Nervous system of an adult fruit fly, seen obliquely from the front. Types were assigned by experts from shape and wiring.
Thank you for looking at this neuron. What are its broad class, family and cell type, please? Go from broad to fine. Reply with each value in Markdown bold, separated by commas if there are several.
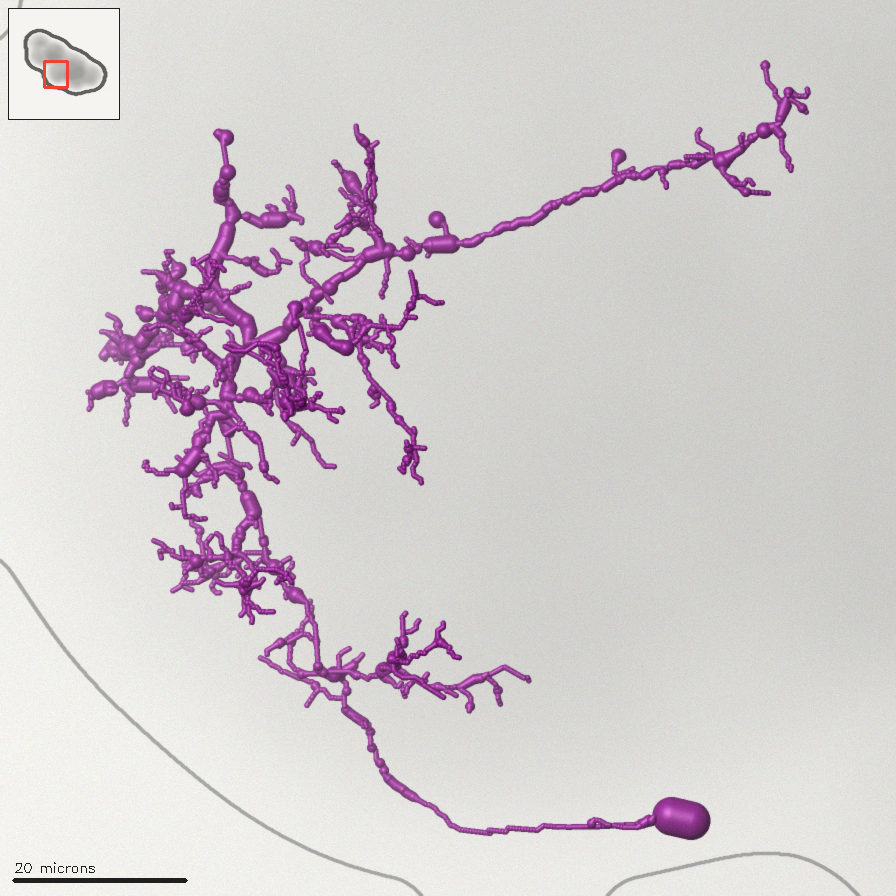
**nerve-cord intrinsic neuron**, **hemilineage 13A**, **IN13A045**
